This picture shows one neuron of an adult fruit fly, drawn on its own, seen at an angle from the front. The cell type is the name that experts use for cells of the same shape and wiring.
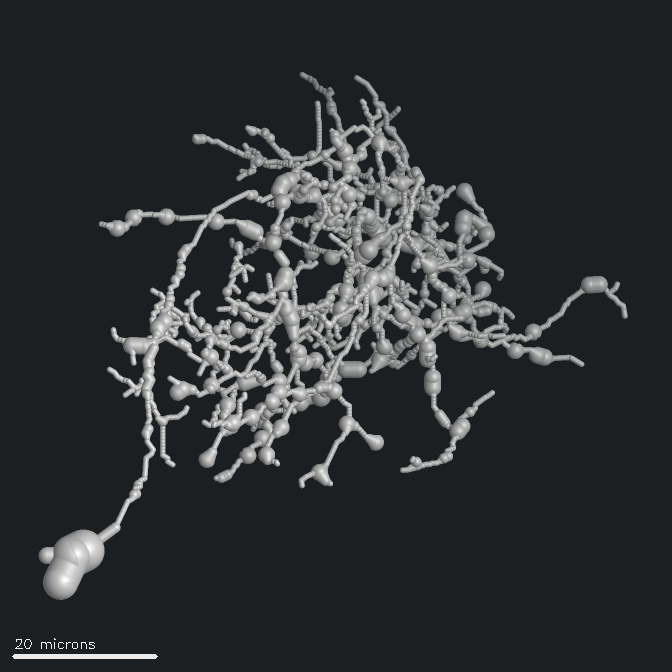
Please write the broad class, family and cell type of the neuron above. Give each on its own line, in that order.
central-brain intrinsic neuron
hemilineage SMPad1
SMP090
